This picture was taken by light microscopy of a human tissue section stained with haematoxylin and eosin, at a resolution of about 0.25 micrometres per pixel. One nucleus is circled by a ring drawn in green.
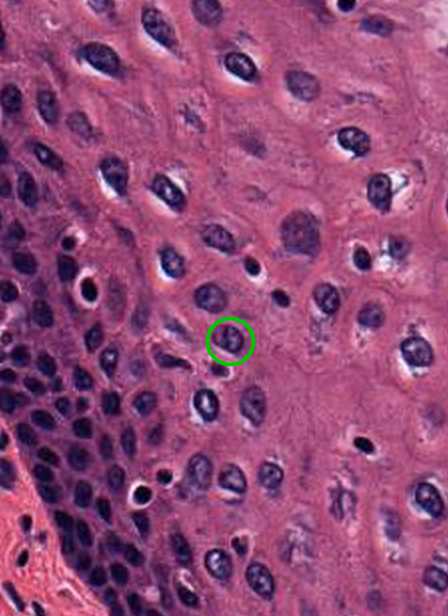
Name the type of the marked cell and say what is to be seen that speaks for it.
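It is a squamous epithelial cell. The nucleus is round to slightly oval and about the same size as the nuclei of the neighbouring cells. The nucleus stains dark purple, with uneven, mottled chromatin rather than a uniform tone. The cell lies among layered cells, between the crowded, darker, tightly packed nuclei toward the lower left and the cells with more pink cytoplasm and wider-spaced nuclei toward the upper right.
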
